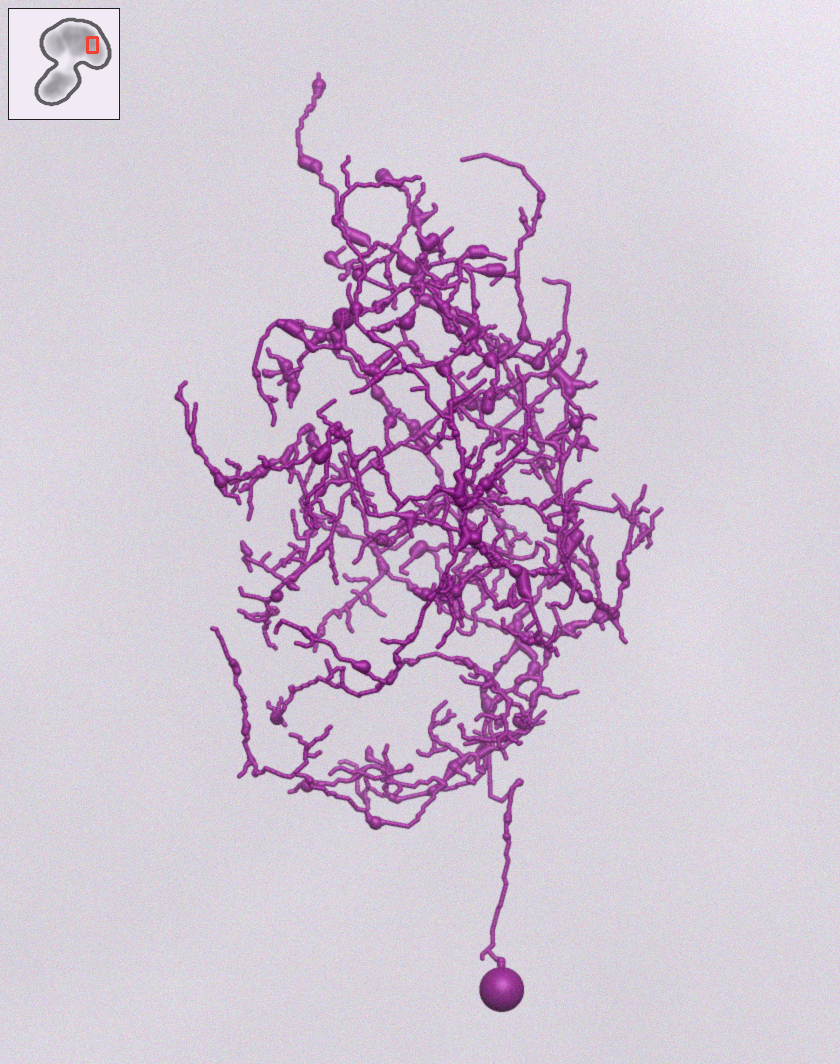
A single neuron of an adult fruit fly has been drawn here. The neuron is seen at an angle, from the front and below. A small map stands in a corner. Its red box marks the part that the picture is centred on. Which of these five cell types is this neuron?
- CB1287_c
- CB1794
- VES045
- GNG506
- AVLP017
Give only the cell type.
CB1287_c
